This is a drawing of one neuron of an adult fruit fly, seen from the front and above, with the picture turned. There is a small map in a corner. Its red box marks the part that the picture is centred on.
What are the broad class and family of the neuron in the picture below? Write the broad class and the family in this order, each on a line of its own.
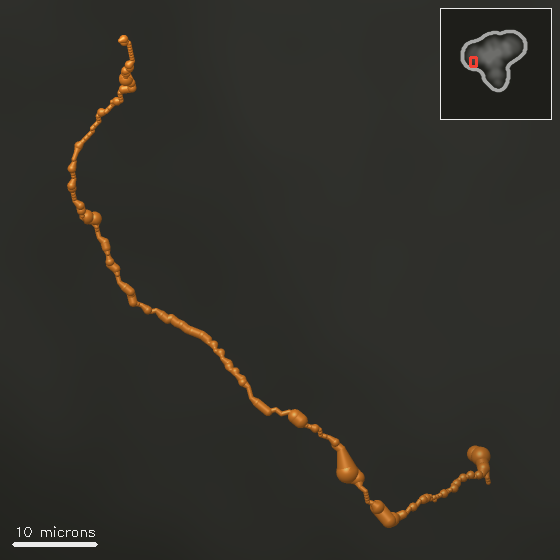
photoreceptor or other optic-lobe sensory neuron
class visual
